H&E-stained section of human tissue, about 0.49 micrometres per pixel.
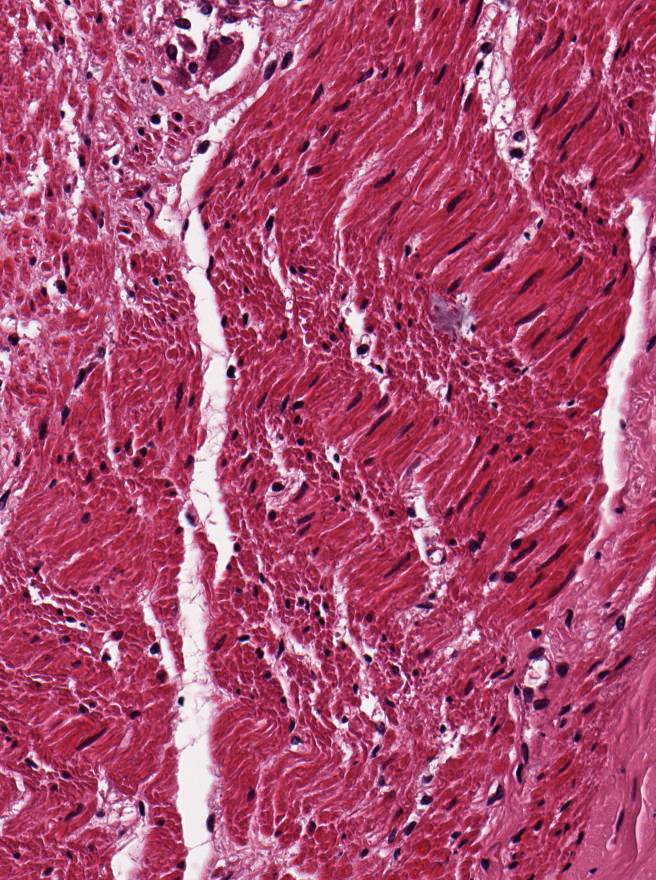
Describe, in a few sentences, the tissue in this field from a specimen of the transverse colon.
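Notice how closely packed, deeply eosinophilic muscle fibres fill almost the whole field. Bundles cut lengthwise lie beside bundles cut across, so the fibres run more than one way. Their nuclei are dark and elongated, sitting within the fibres, not pressed to the edges. The lower right corner holds pale pink fibrous tissue with few nuclei.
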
